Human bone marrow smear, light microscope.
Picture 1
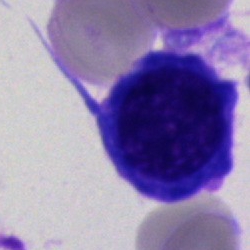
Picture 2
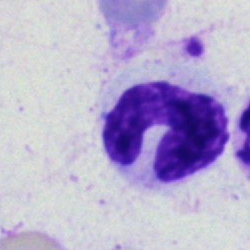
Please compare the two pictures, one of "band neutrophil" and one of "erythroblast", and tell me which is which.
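The erythroblast is in picture 1, and the band neutrophil in picture 2. Their cytoplasm differs plainly: in picture 1 it is a narrow, deep blue rim around a nucleus that fills most of the cell, while in picture 2 it is pale greyish-lilac.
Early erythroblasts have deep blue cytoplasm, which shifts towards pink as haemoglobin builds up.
No granules can be seen in the erythroblast's cytoplasm.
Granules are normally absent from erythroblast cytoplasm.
In picture 1 the nucleus stains very dark purple with small paler spots scattered through it, whereas in picture 2 it is a curve open downward, its chromatin dark purple and coarsely clumped, with no nucleoli visible.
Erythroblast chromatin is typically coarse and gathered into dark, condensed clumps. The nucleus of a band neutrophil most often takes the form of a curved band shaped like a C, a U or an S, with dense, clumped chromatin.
Both cells are roughly round, but the erythroblast has a bumpy, irregular margin along its right side and a long, thin, tapering strand running from its upper-left edge toward the upper left. In picture 2, part of another dark-staining nucleus is cut off at the right edge, beside the cell.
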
